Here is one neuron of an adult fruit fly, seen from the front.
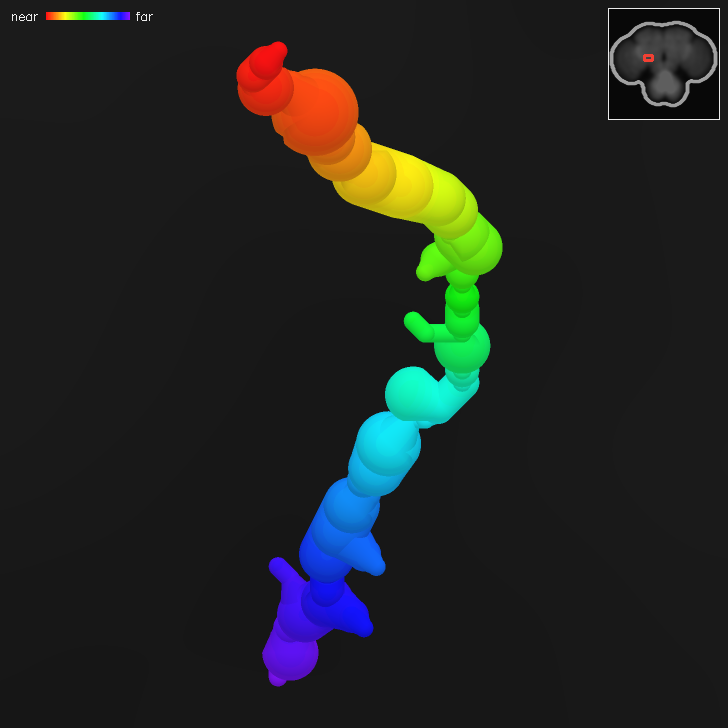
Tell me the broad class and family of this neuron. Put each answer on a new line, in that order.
sensory neuron entering the brain
class mechanosensory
